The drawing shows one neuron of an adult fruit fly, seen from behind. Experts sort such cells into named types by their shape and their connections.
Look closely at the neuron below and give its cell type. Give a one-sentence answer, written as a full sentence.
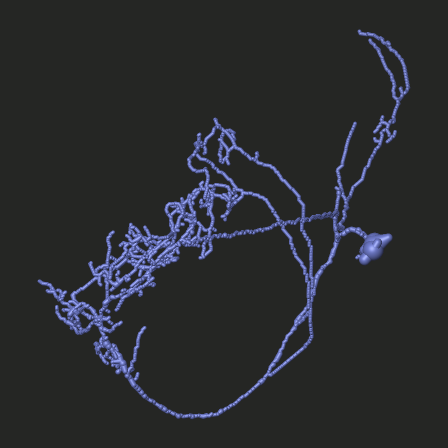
This neuron carries the cell type designation LK.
